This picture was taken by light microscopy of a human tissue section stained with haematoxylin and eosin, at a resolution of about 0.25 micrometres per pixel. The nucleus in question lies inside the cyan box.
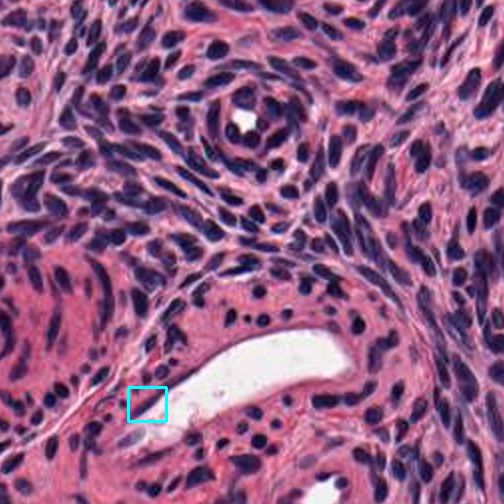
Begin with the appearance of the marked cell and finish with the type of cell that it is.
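The nucleus is an elongated oval whose long axis runs parallel to the edge of the clear lumen beside it. The cell lies flat against the wall at the narrow, tapering end of an elongated empty lumen, lining it. Very little cytoplasm is visible: only a thin pink rim that does not separate clearly from the neighbouring tissue. This is an endothelial cell.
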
